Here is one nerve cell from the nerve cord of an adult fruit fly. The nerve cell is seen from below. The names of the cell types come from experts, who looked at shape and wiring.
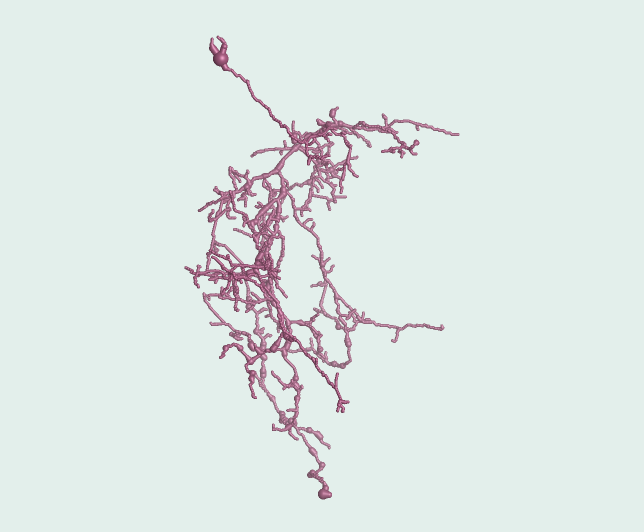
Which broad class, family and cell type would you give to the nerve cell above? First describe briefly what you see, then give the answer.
Dozens of branch ends can be seen. As drawn here it is taller than it is wide. This is a nerve-cord intrinsic neuron. Its family is hemilineage 16B. The cell type is IN16B094.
